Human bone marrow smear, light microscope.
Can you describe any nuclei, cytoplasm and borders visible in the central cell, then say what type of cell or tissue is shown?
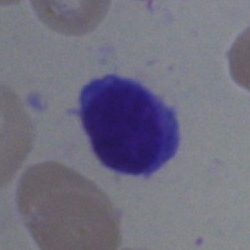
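See how the dark nucleus takes up nearly the whole cell? There are no nucleoli in it, and no granules anywhere in the cell. A little pointed tag sticks out from the left edge, too. That one's a lymphocyte.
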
